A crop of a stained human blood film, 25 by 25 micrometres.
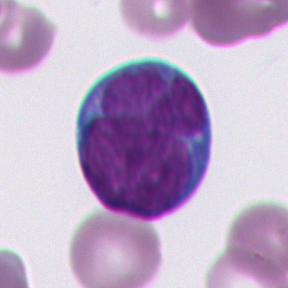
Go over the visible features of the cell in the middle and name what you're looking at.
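This one has a smooth, roughly oval outline, about 14 by 12 micrometres. The nucleus takes up about 90% of the cell's area, and pale clefts run across it, splitting it into folded parts. There are no distinct nucleoli to see, and the cytoplasm has no vacuoles. It's a myeloblast.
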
